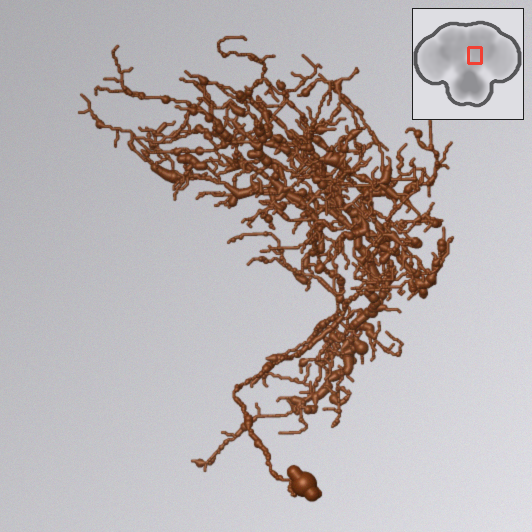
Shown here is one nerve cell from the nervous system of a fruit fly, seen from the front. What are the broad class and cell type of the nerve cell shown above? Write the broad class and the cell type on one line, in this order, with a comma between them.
central-brain intrinsic neuron, LAL098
